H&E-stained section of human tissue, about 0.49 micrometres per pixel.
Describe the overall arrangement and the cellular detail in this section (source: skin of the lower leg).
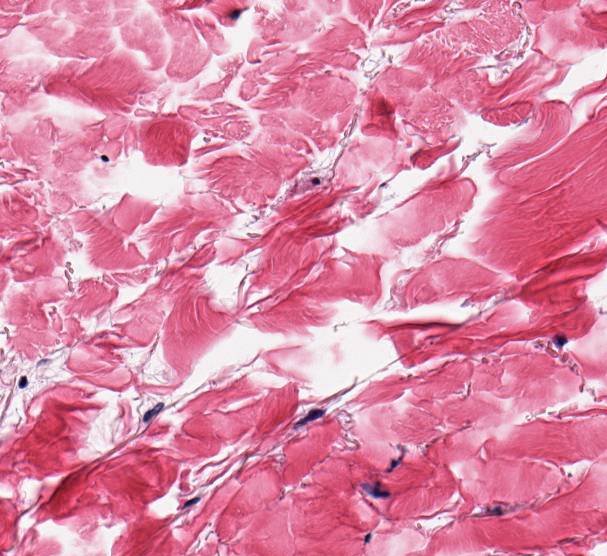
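Eosinophilic fibres occupy the entire field, cut in mixed planes: some in rounded cross-section, others lengthwise. Nuclei are very sparse; the few present are small, dark and mostly elongated, lying in the thin strands between fibres. Those strands are wispy, pale connective tissue.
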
